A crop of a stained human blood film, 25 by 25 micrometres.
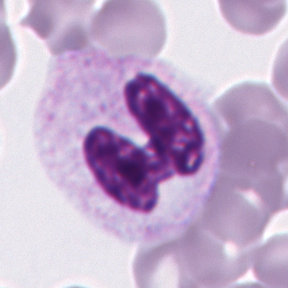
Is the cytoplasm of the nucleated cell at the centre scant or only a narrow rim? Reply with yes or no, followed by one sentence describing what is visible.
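No. The cytoplasm is abundant and pale pink.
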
